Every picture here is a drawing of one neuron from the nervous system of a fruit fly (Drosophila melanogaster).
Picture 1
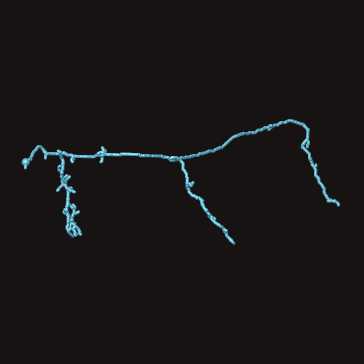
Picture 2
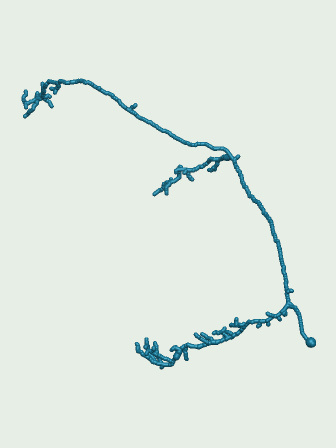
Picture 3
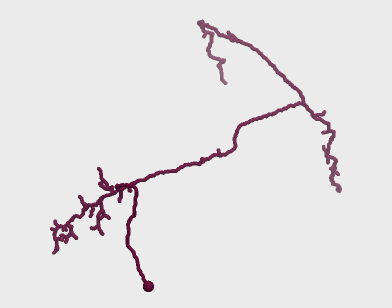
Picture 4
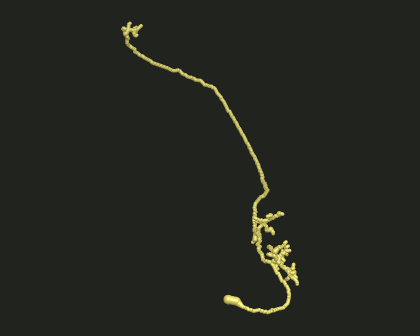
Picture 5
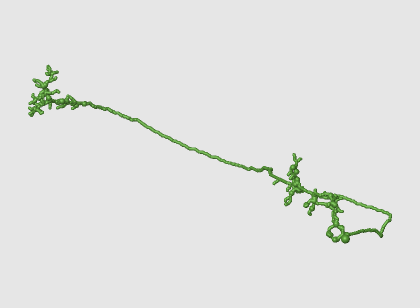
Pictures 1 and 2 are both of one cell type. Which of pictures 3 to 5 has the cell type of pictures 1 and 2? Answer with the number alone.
3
